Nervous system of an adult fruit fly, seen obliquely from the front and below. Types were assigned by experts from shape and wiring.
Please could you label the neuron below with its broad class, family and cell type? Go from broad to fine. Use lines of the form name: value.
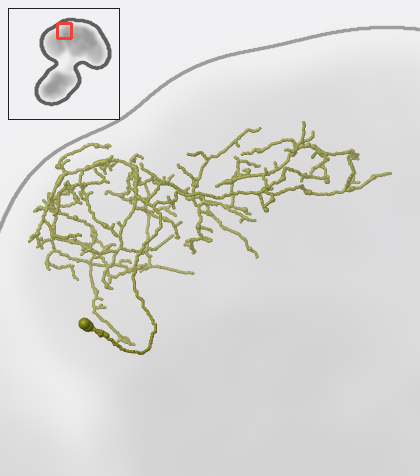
broad class: central-brain intrinsic neuron
family: hemilineage LHa2
cell type: CB1241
